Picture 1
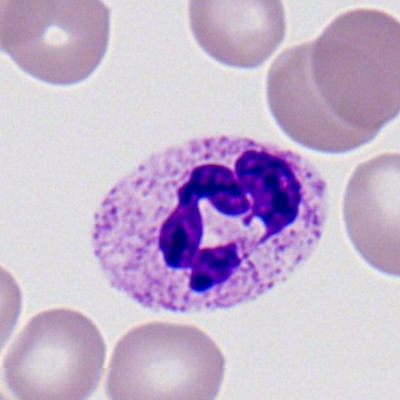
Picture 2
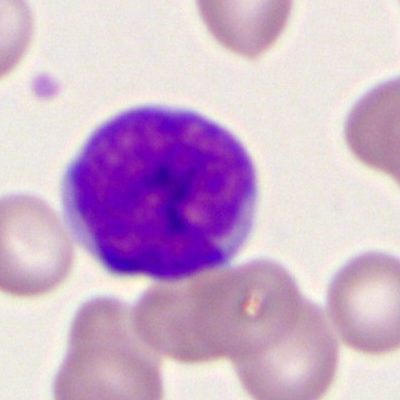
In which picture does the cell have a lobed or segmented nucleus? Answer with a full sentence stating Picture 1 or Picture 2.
The cell of picture 1 has its nucleus split into distinct segments.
